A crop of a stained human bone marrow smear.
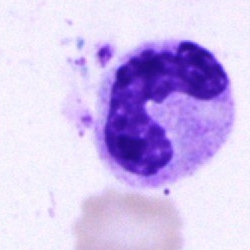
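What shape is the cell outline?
Roughly round.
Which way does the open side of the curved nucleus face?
To the right.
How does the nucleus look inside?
The chromatin is dark purple and coarsely clumped, and no nucleoli are visible.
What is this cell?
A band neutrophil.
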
